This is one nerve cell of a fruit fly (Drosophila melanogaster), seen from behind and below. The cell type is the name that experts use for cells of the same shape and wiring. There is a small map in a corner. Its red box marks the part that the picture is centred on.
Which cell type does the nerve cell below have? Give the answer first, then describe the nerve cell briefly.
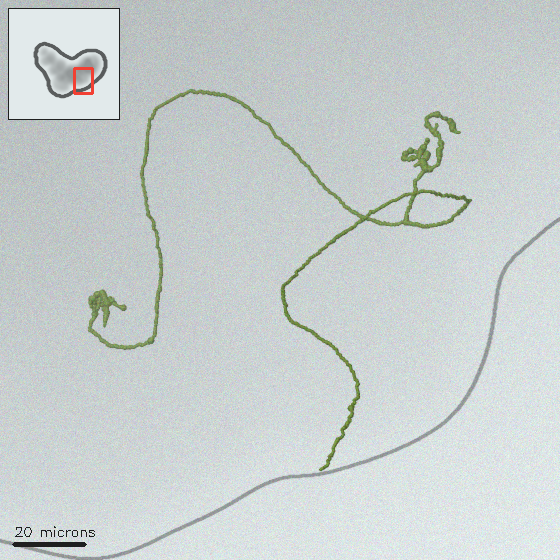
It is of cell type ORN_VC1. Its broad class is sensory neuron entering the brain. From left to right in the picture it spans about 110 microns. As drawn here it is about as wide as it is tall.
